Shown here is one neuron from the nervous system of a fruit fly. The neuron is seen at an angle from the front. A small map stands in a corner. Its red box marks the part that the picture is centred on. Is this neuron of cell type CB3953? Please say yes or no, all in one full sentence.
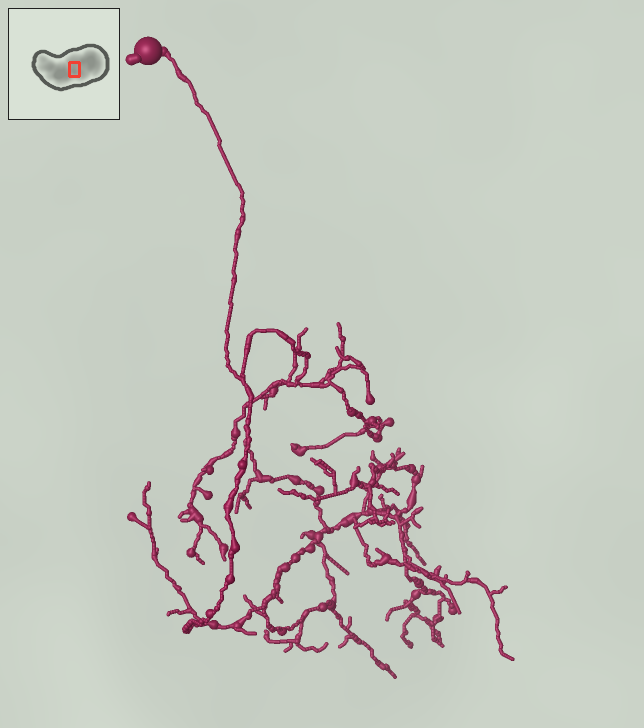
Yes, the neuron is grouped under cell type CB3953.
